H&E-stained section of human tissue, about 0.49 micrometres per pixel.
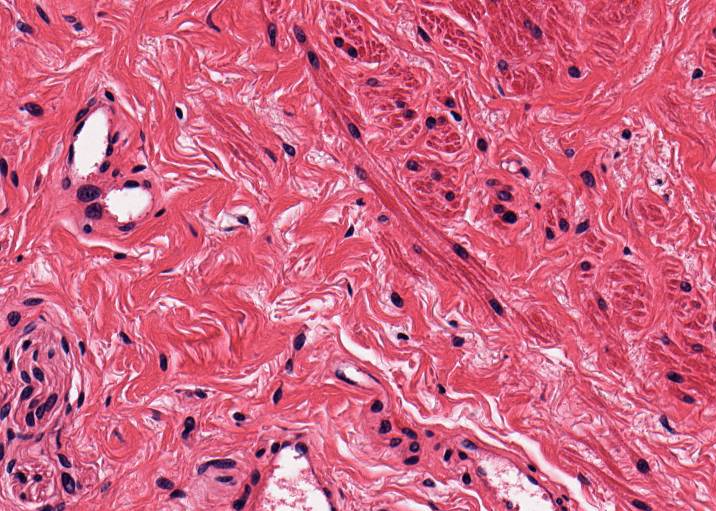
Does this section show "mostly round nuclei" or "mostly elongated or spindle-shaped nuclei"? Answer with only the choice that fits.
Mostly elongated or spindle-shaped nuclei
